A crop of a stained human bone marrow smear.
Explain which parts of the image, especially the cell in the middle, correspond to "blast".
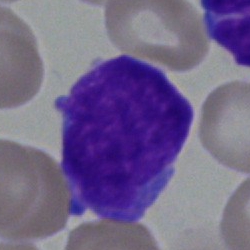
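Nearly the whole of this blast is taken up by a deep purple nucleus, with only a scant rim of blue cytoplasm, mainly along the lower edge.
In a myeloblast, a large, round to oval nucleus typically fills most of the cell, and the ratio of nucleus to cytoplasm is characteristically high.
The nearly filling nucleus and scant rim here agree with such a high ratio. The chromatin is fine and finely mottled with paler patches, without coarse dark clumps. A small rounded bleb projects from the left edge of the cell.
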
